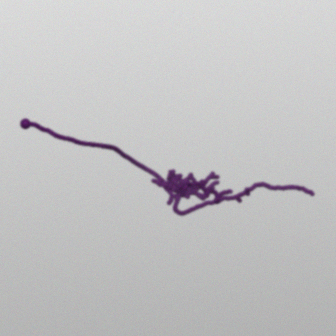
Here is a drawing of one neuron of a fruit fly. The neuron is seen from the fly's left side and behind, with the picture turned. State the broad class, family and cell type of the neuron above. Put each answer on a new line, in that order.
nerve-cord intrinsic neuron
hemilineage 06A
IN06A124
